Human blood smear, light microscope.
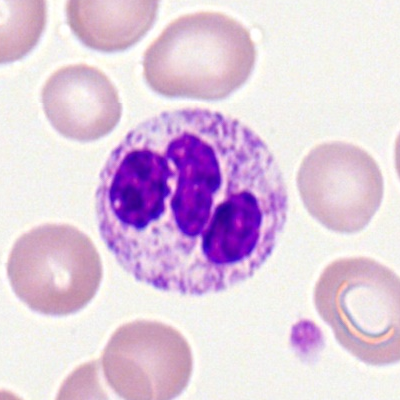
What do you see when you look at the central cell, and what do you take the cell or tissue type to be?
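A round, smooth outline encloses the cell. Its nucleus is divided into three lobes, and the chromatin is dark purple and coarsely clumped. Small purple granules are scattered throughout the cytoplasm. This is a segmented neutrophil.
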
